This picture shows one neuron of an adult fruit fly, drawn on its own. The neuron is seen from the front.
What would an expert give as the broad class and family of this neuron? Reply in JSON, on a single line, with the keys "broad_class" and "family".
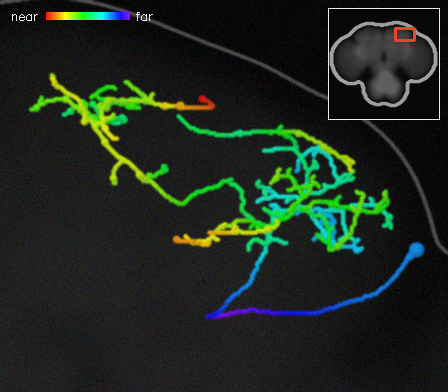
{"broad_class": "central-brain intrinsic neuron", "family": "hemilineage LHp1"}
